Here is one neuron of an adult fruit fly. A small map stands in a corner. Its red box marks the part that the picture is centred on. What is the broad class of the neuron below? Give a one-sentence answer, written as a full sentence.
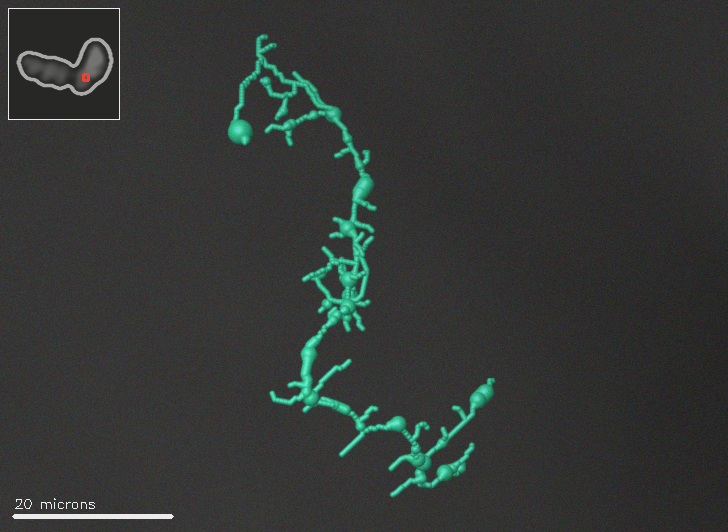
The broad-level class of the neuron is optic-lobe intrinsic neuron.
